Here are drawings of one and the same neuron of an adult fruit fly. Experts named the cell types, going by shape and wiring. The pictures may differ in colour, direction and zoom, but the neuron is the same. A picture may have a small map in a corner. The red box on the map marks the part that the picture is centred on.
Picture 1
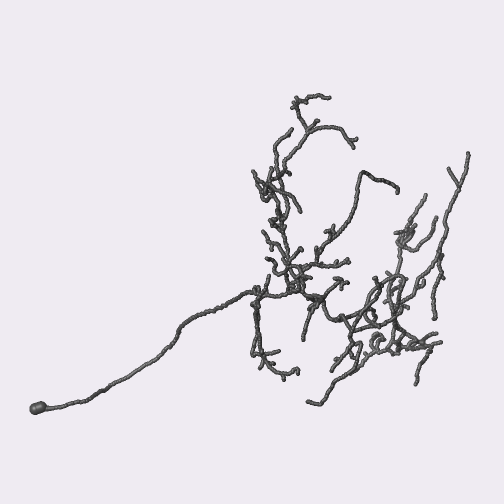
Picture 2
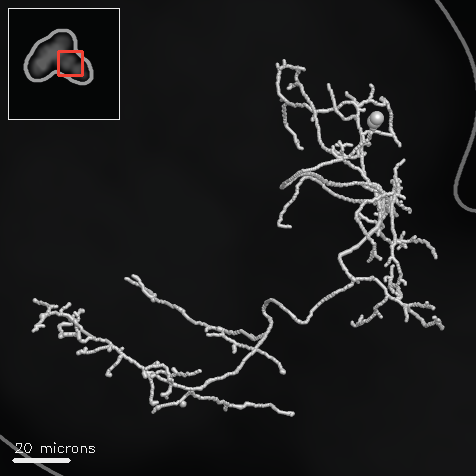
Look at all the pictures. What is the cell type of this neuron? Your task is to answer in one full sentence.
It is as IN06A033 that this neuron is typed.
